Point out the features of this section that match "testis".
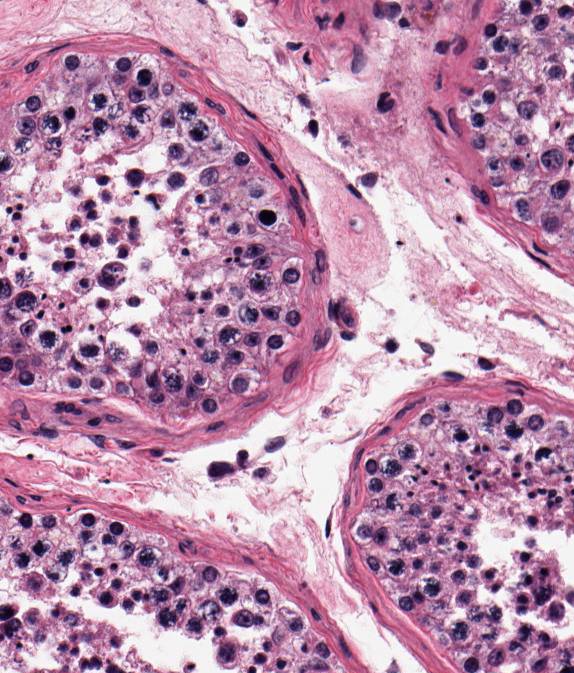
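This section is testis. The tubules are filled by a many-layered epithelium of rounded cells, not a single layer around an open lumen.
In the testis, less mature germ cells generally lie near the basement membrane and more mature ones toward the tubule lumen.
The many-layered filling of the tubules agrees with this. Many cells in the tubules are large and round, with dark, coarsely clumped nuclear chromatin. Small, very dark, dense round nuclei are scattered among them. Between the tubules lies loose, pale pink, wispy connective tissue with only scattered cells.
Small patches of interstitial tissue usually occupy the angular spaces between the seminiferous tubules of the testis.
This connective tissue fits that.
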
